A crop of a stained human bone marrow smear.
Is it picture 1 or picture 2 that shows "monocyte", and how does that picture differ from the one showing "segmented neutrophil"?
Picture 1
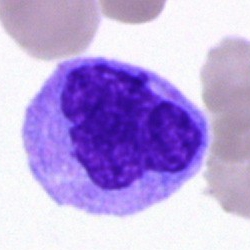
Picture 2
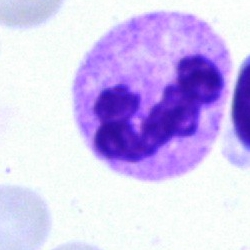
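Of the two pictures, the first is a monocyte and the second a segmented neutrophil. The monocyte has a roughly round outline with a smooth edge. Its nucleus lies toward the upper right, so the cytoplasm forms its widest rim at the lower left.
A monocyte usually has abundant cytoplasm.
That cytoplasm is a pale lilac-blue.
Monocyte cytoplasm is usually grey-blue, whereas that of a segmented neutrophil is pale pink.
The chromatin is dark purple, mottled with lighter and darker patches, and no distinct nucleolus is visible.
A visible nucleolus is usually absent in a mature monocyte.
Pale red cells lie near its top and right edges without overlapping it. In the segmented neutrophil, the chromatin is dense, dark purple and coarsely clumped.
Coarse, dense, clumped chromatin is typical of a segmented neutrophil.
No nucleoli are visible.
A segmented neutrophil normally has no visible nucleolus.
No vacuoles are seen in the cytoplasm, and a darkly stained cell lies against the right edge of the cell. The chromatin therefore differs between the two: mottled in the monocyte, coarsely clumped in the segmented neutrophil.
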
